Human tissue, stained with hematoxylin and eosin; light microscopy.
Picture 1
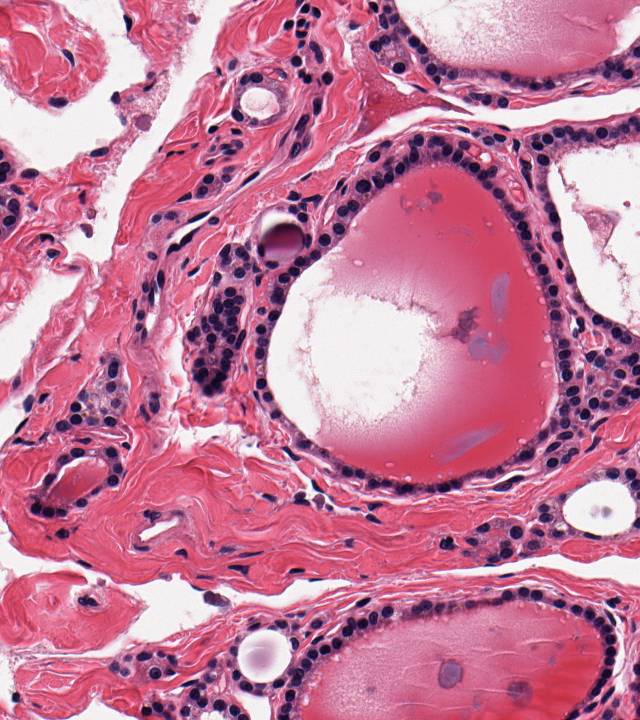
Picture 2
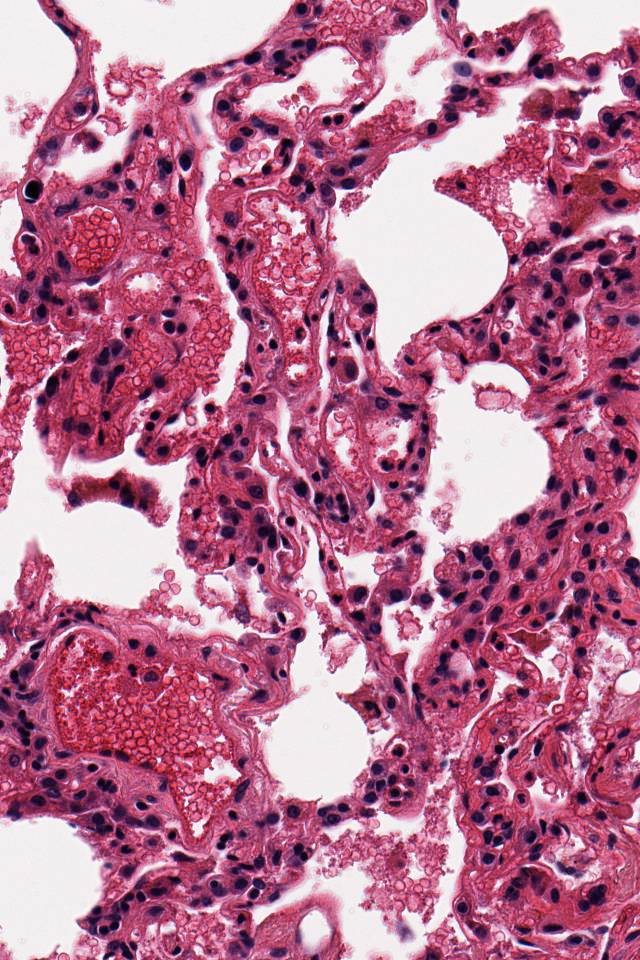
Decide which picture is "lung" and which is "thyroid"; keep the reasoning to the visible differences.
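Shown here are thyroid, in picture 1, and lung, in picture 2. The thyroid field centres on a large rounded follicle ringed by smaller follicles and bands of stroma, while the lung field is a network of irregular, branching cellular septa around rounded empty spaces.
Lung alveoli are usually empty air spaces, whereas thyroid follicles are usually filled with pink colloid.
The central follicle holds homogeneous pink colloid, paler and whitish over its left part, and a single layer of cuboidal cells with round dark nuclei lines the follicles. In the lung, dilated vascular channels in the septa are packed with red blood cells, largest at lower left.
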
